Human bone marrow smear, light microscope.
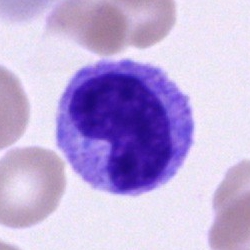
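Metamyelocyte, the central cell in a stained human bone marrow smear. Its outline is round, and a notch indents the nucleus on the lower-left side. Fine, faint granules lie in the cytoplasm, where no vacuoles are seen.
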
